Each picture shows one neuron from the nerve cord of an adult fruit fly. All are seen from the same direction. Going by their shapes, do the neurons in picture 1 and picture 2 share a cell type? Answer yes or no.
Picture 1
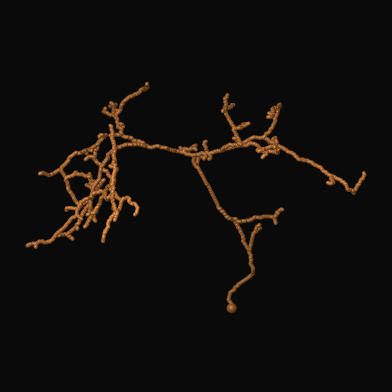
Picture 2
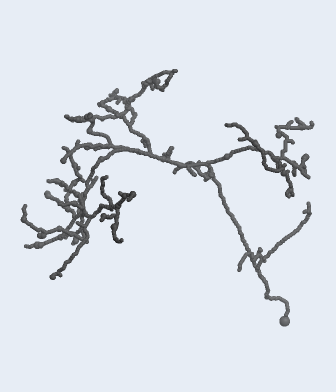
yes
